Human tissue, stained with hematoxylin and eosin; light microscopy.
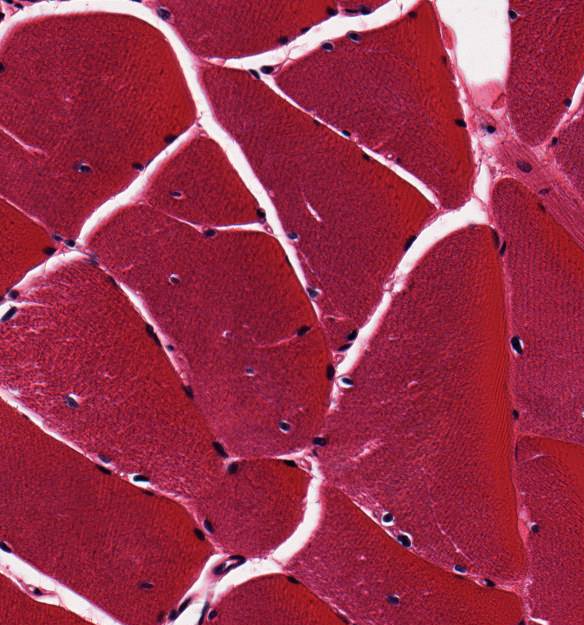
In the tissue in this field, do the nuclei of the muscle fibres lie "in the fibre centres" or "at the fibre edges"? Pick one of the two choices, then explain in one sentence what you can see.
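At the fibre edges. The small dark nuclei lie at the edges of the fibres rather than in their centres.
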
